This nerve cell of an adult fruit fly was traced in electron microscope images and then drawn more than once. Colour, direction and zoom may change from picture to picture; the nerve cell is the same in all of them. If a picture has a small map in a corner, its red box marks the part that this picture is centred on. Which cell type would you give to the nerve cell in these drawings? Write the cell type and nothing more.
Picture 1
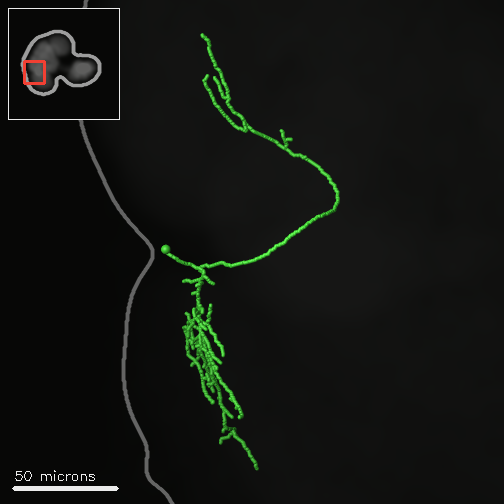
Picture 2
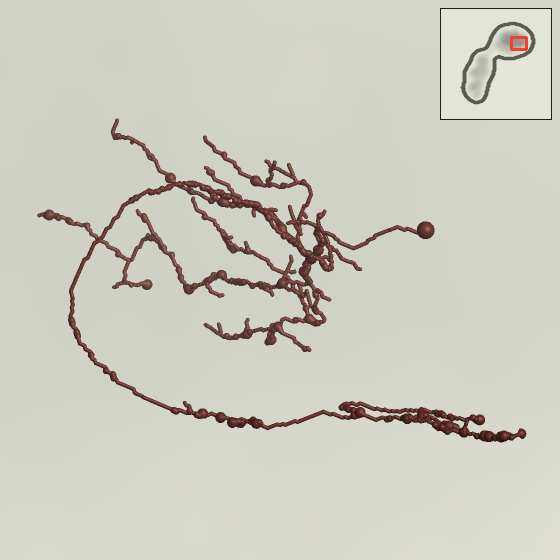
MeVP15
